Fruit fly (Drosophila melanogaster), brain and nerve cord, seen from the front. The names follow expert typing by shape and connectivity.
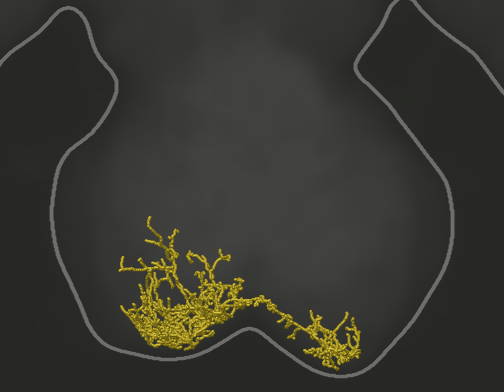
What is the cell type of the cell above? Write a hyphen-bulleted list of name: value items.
- cell type: IN14A012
